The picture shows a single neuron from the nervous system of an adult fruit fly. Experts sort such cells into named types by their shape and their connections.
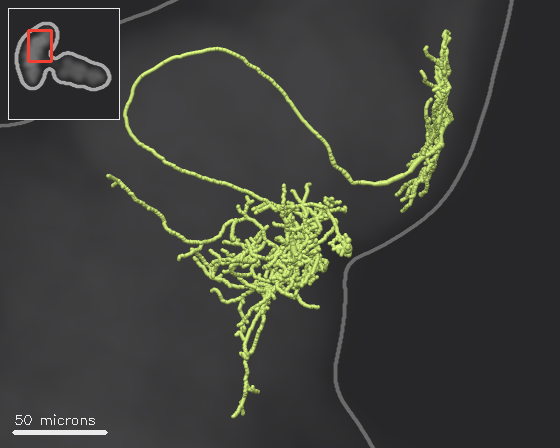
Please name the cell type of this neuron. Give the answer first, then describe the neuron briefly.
It is of cell type LPT53. Its broad class is visual centrifugal neuron. It lies in the brain. By the scale bar it is about 200 microns tall in this view. Dozens of branch ends can be seen.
